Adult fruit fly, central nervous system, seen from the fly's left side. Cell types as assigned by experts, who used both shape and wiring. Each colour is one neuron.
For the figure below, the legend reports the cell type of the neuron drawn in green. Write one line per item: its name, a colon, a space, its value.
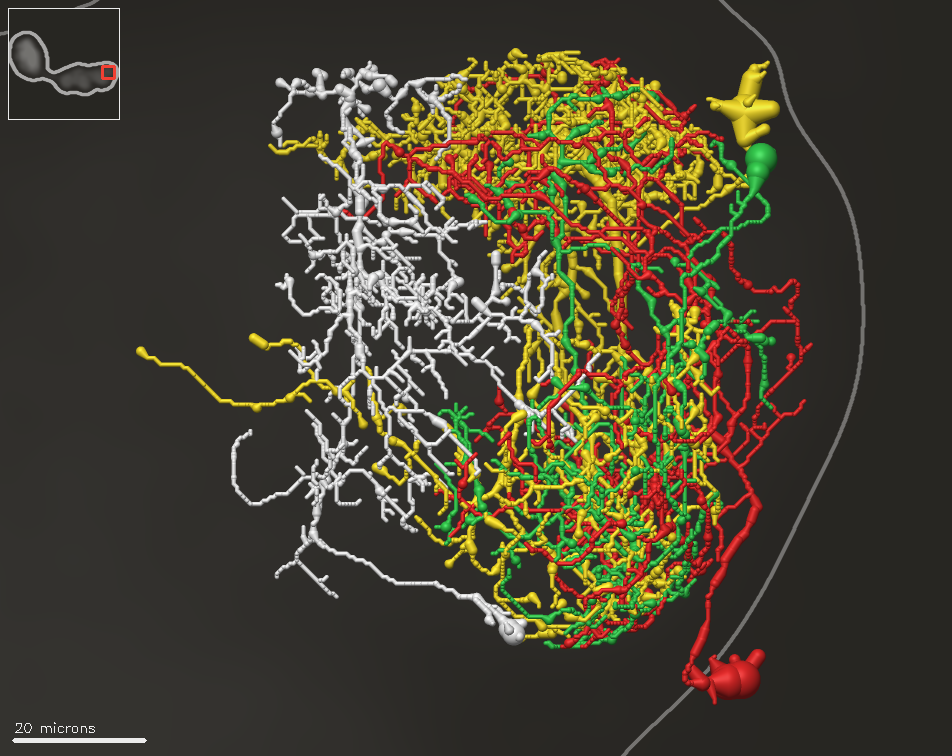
cell type: INXXX374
